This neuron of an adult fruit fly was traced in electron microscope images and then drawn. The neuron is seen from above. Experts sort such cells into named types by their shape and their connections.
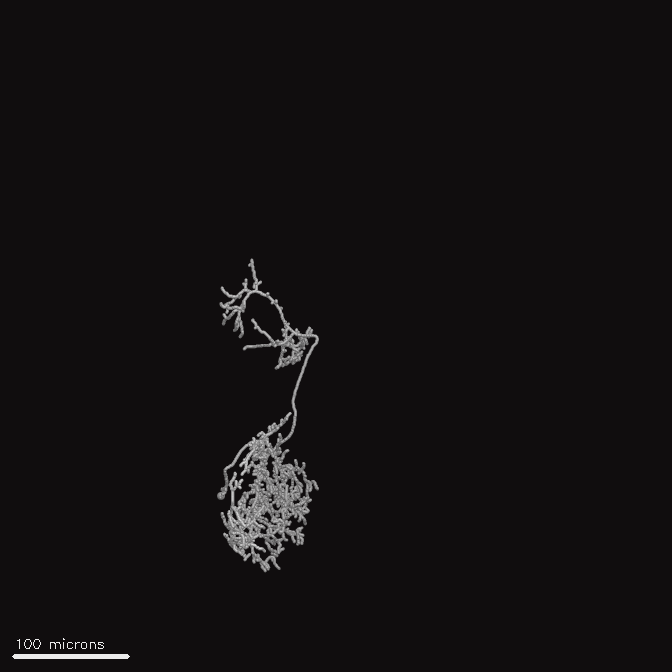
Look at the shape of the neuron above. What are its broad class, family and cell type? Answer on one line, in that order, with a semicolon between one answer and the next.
nerve-cord intrinsic neuron; hemilineage 09A; IN09A004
